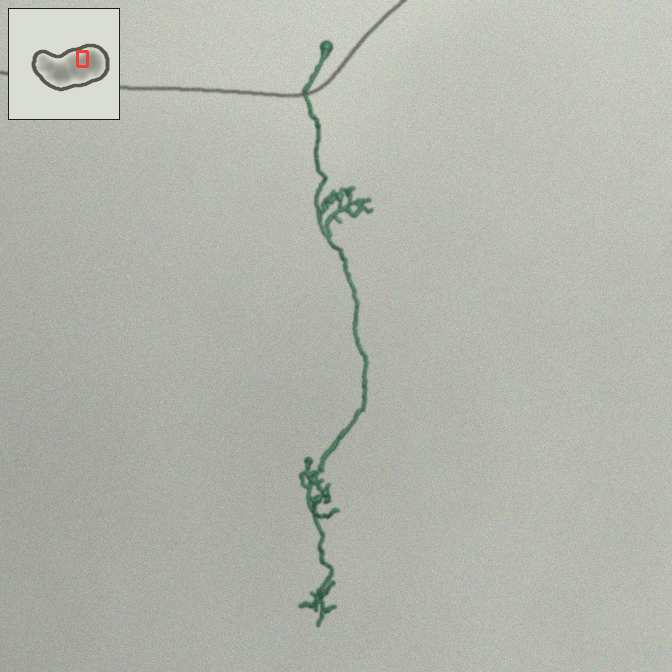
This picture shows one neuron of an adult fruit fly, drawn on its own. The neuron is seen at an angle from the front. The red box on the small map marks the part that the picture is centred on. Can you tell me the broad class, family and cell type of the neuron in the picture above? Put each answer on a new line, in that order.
central-brain intrinsic neuron
class CX
PFNp_d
